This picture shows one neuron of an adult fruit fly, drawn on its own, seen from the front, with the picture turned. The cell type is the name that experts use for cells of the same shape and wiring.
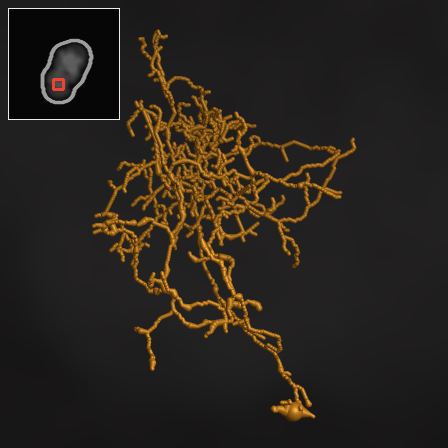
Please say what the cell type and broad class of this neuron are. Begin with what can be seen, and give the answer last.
The picture shows dozens of branch ends. As drawn here it is taller than it is wide. It is of cell type CB0800. It is a central-brain intrinsic neuron.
